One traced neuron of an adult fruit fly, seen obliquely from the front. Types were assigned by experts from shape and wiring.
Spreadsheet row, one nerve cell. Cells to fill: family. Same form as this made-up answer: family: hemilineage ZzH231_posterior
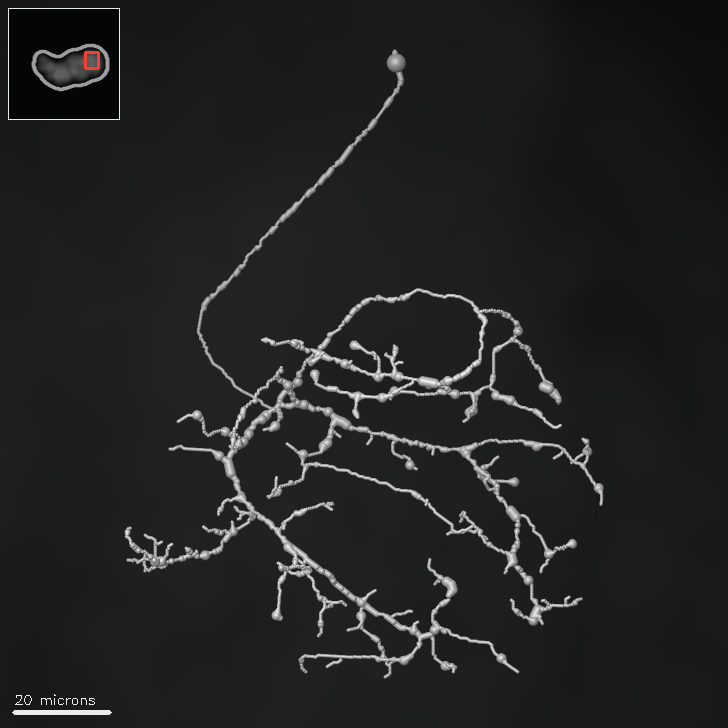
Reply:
family: hemilineage VPNp&v1_posterior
